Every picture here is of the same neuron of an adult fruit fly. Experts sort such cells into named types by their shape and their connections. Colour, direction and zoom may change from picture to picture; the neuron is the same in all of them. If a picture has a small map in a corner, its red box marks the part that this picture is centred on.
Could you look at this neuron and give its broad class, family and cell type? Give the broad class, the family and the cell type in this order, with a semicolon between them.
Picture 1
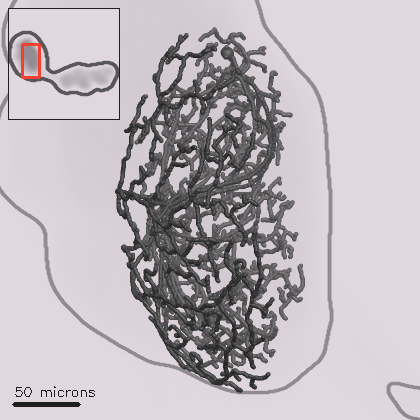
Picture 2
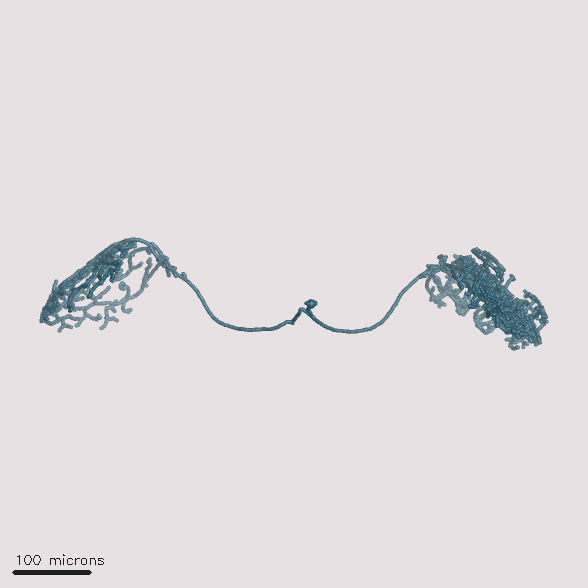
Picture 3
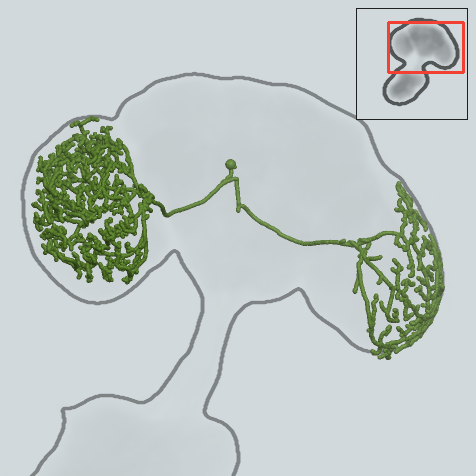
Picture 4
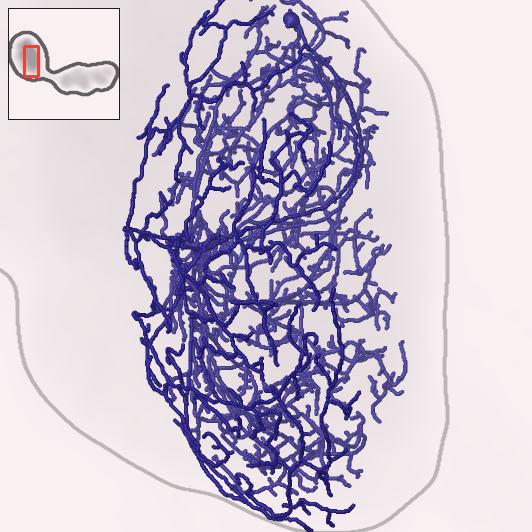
optic-lobe intrinsic neuron; MeVPMe; MeVPMe12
